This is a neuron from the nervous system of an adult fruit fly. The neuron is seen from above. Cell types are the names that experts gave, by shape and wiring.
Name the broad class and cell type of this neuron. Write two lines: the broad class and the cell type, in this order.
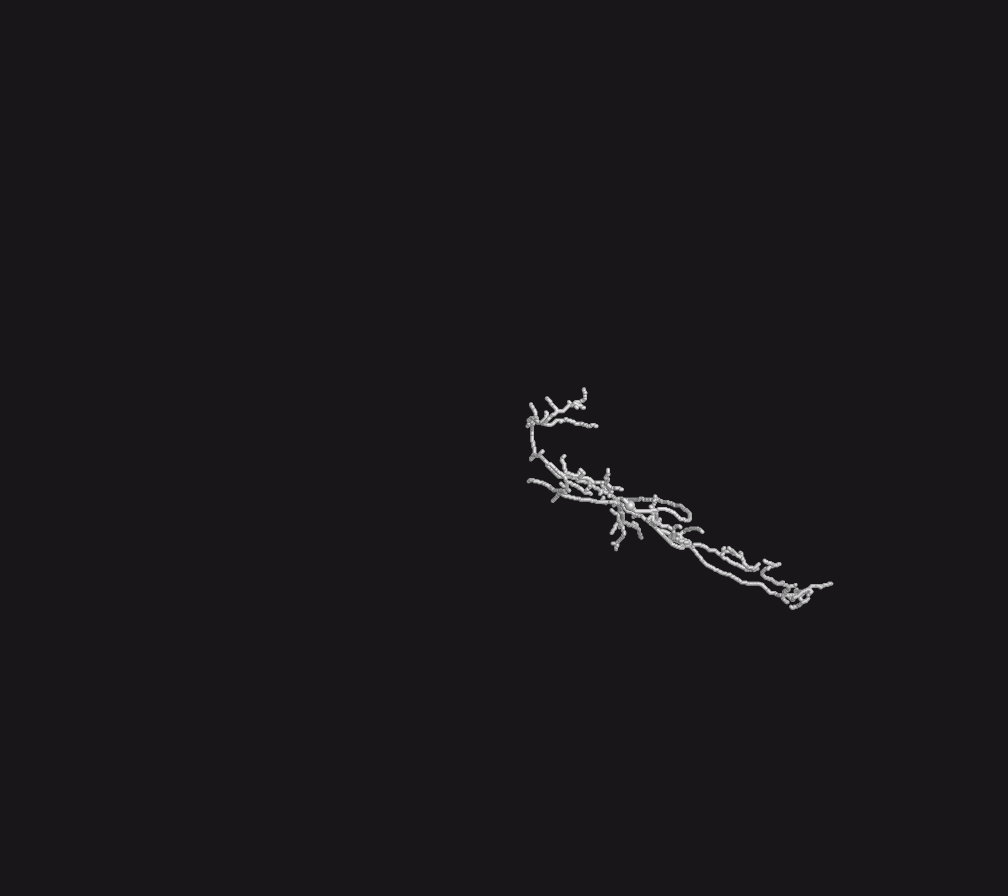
central-brain intrinsic neuron
SMP427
